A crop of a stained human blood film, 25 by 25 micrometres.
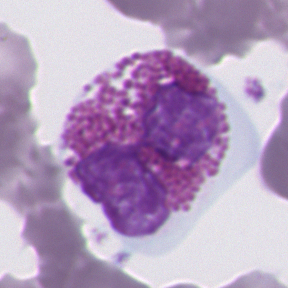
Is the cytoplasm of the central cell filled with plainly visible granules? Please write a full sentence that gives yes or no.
Yes, the cytoplasm of the cell is rich in visible granules.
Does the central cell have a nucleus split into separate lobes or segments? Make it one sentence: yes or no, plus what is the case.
Yes, the nucleus has been split into separate lobes or segments.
